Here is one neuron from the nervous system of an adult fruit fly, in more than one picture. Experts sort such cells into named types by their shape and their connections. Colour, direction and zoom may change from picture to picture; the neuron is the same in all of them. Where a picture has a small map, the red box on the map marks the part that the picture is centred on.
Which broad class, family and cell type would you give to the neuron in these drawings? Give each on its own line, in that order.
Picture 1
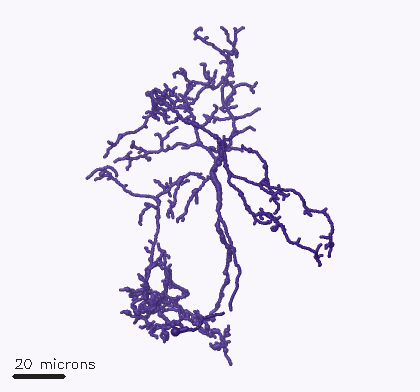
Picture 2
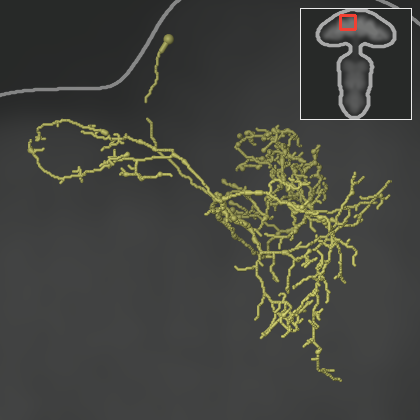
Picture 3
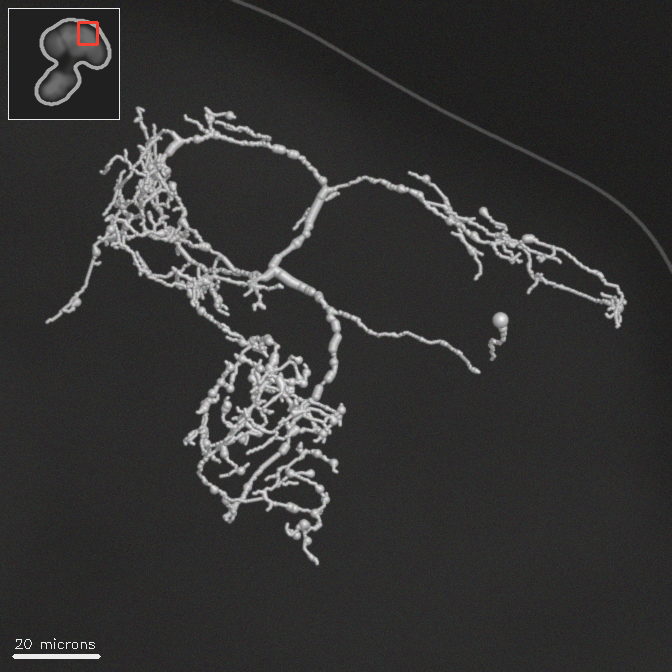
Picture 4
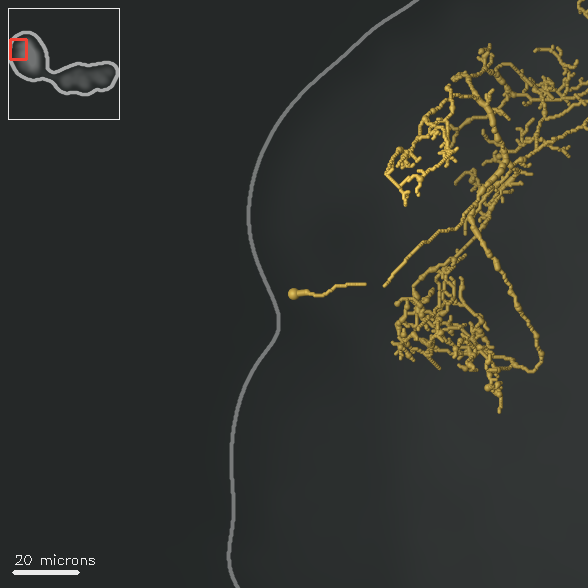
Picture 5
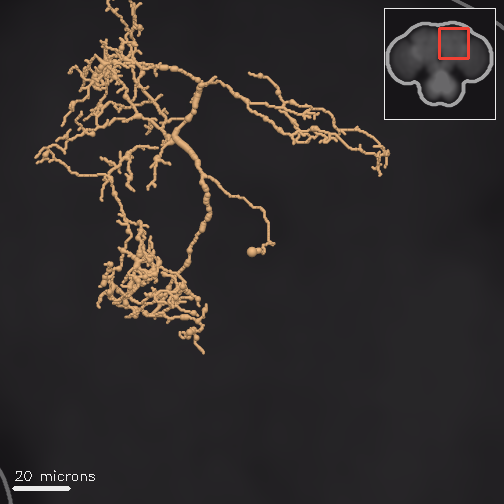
central-brain intrinsic neuron
hemilineage AOTUv4_dorsal
SMP153_b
